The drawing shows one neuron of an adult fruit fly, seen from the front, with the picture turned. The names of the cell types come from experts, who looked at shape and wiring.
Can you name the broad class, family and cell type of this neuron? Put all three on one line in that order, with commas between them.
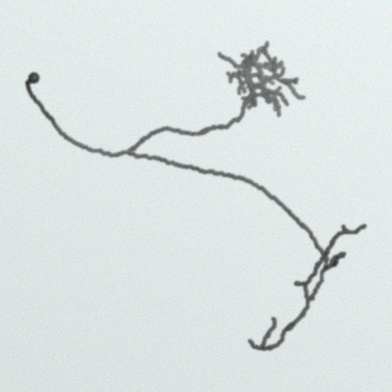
visual projection neuron, hemilineage VPNv2, LC16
